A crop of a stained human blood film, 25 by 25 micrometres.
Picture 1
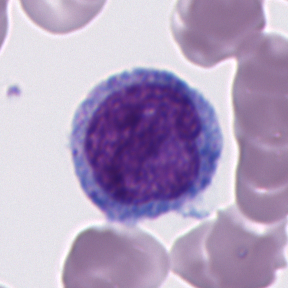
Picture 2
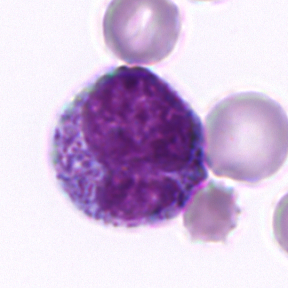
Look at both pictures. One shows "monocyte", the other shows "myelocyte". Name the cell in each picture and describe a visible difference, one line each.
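Picture 1 – monocyte. No distinct granules are seen in the cytoplasm.
Picture 2 – myelocyte. The cytoplasm holds many fine purple granules.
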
